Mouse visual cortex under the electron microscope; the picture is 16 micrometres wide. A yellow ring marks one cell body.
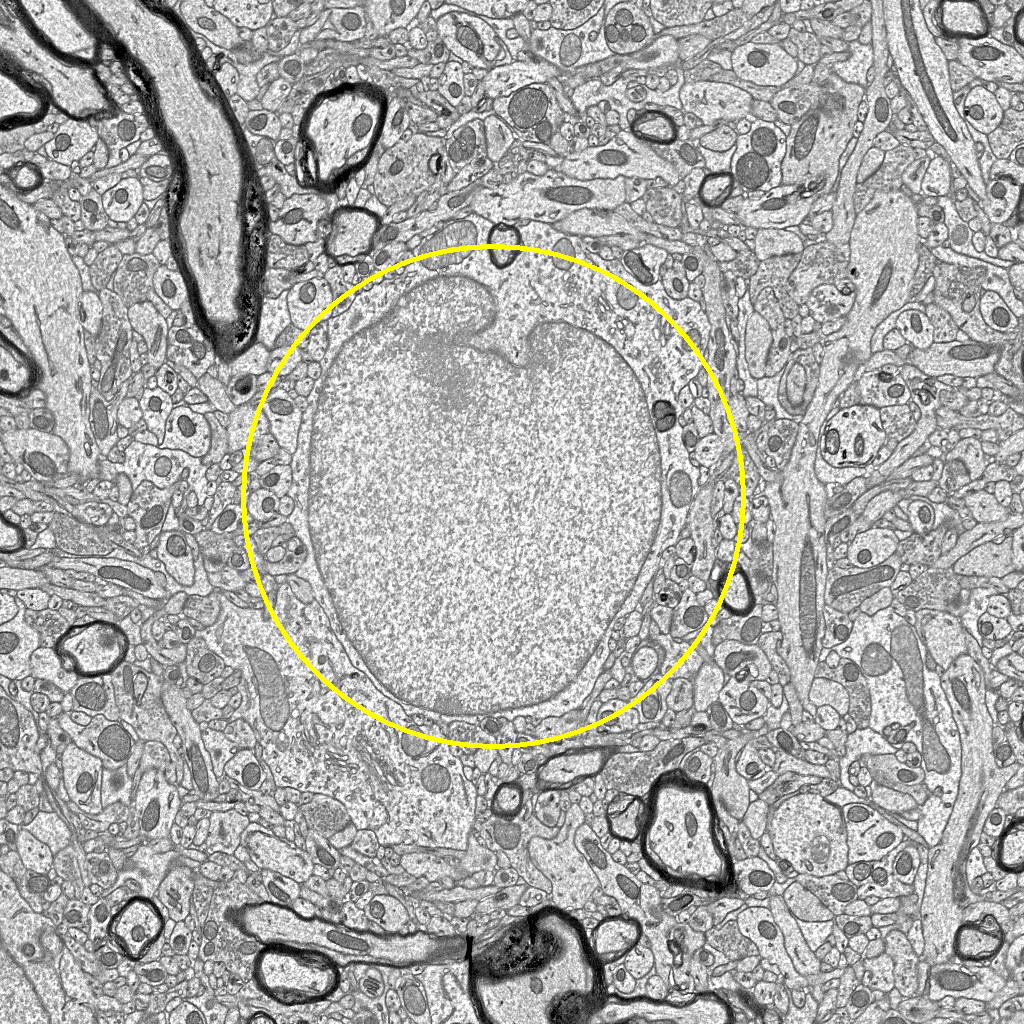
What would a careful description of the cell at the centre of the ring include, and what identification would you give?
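Within the ring lies a whole, large oval nucleus, longer from top to bottom than from side to side. At its top, the nuclear envelope is cut by one deep notch. Just below that notch sits a slightly darker, denser patch of chromatin. The cytoplasm shows no stacks of rough endoplasmic reticulum. The cell is an astrocyte.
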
